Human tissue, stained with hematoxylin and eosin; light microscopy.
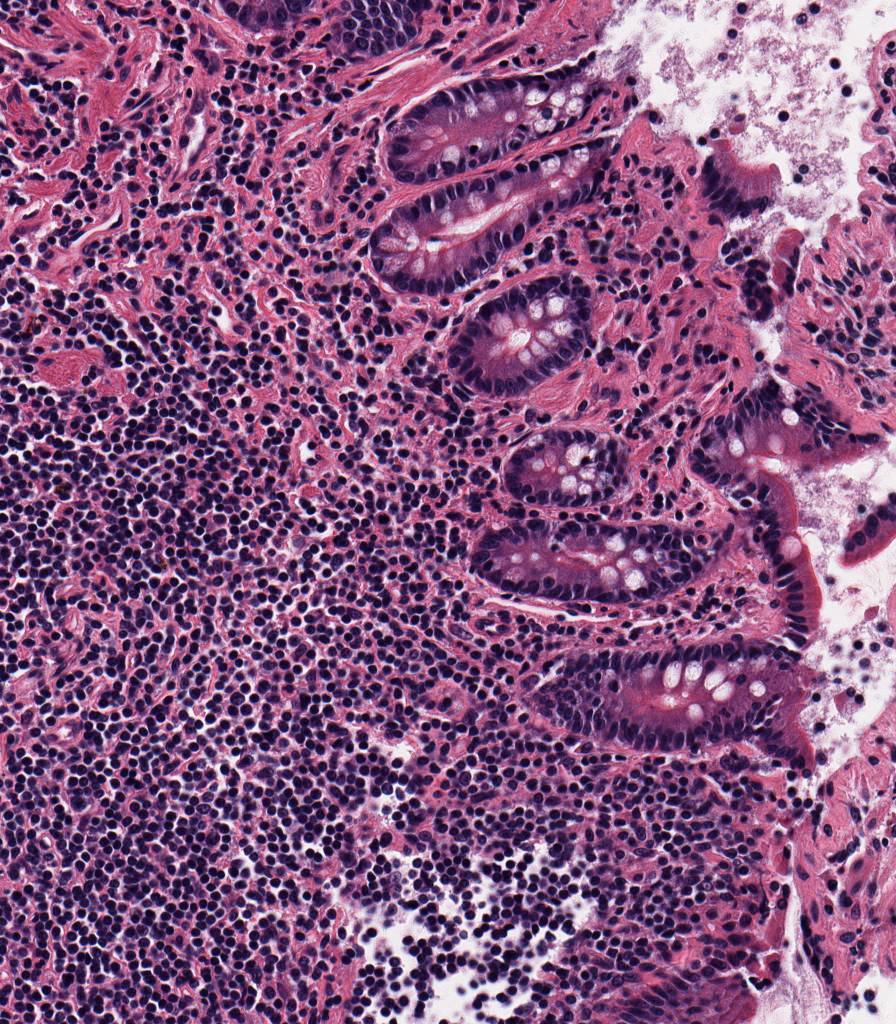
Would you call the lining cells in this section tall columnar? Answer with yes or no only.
Yes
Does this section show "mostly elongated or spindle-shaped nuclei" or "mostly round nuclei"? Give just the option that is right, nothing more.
Mostly round nuclei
